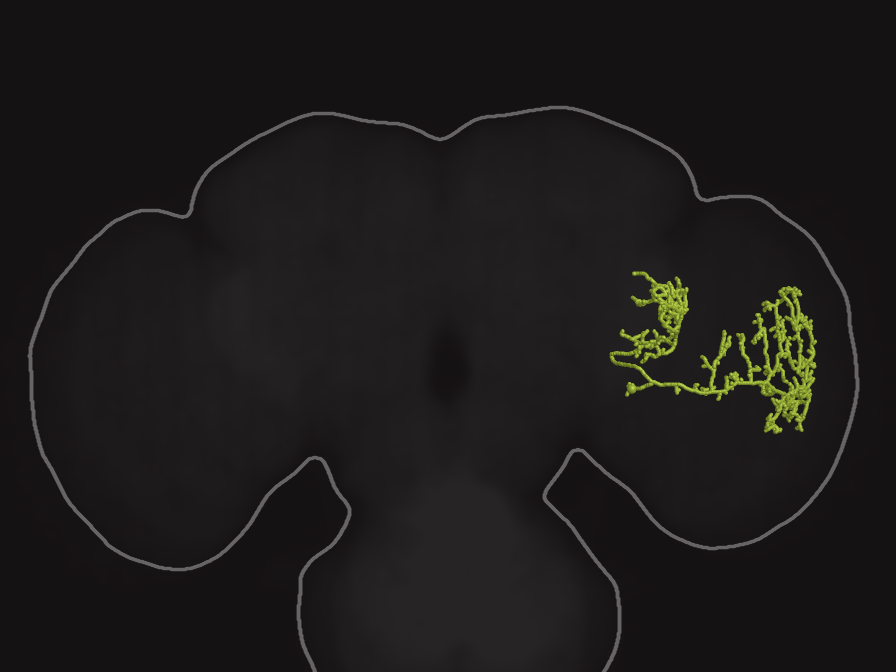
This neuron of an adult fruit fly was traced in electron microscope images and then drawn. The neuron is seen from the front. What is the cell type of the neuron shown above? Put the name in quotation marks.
"MeVP17"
